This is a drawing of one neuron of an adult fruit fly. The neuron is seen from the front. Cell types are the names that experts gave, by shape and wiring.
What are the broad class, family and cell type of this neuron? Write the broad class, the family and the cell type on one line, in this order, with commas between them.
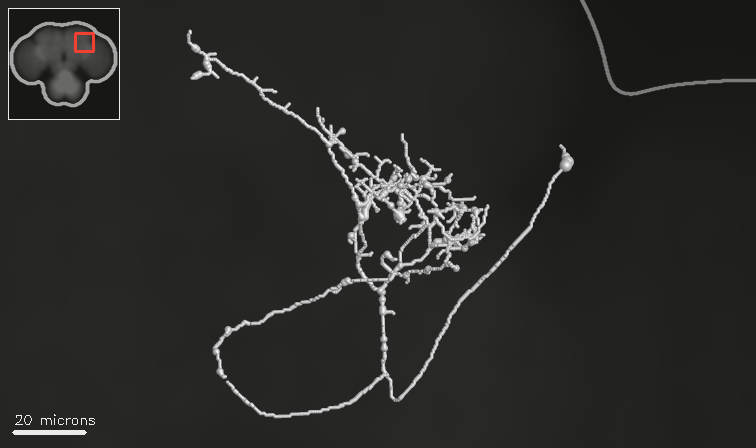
central-brain intrinsic neuron, hemilineage VPNp1_medial, LHPV3b1_b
